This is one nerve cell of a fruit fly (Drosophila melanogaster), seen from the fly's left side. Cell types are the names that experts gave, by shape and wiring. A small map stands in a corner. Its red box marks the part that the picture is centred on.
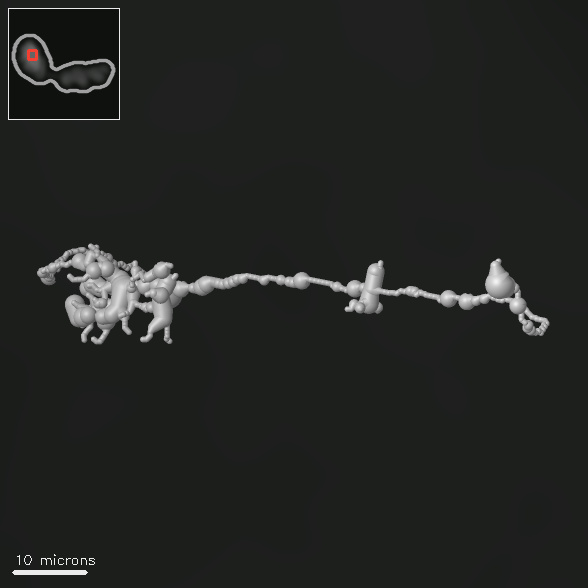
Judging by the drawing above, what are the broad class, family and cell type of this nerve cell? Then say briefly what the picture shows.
It is an optic-lobe intrinsic neuron. The family is Tm. Its cell type is Tm2. From left to right in the picture it spans about 70 microns. In this view it is more than twice as wide as it is tall.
